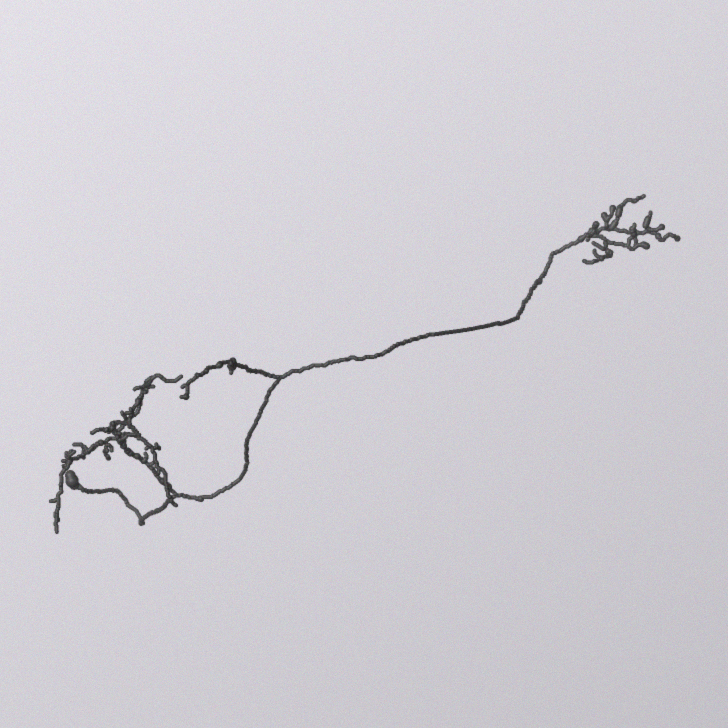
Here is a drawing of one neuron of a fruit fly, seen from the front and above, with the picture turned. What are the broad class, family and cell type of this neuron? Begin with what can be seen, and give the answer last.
Dozens of branch ends can be seen. As drawn here it is wider than it is tall. Its broad class is central-brain intrinsic neuron. Its family is hemilineage SMPpv1. Its cell type is CB1379.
